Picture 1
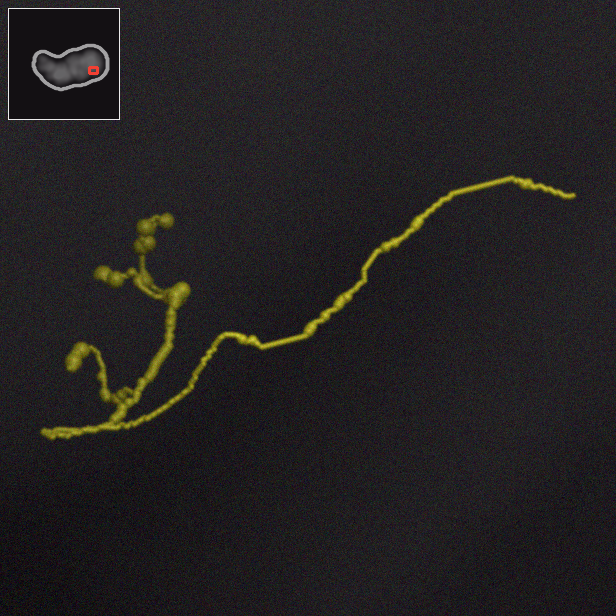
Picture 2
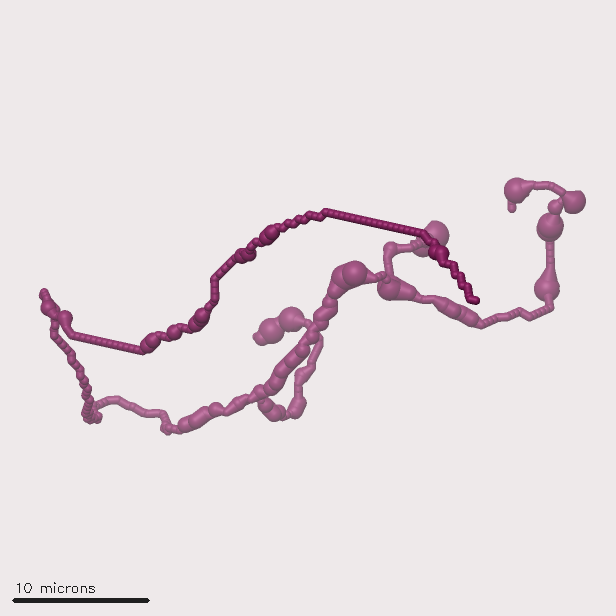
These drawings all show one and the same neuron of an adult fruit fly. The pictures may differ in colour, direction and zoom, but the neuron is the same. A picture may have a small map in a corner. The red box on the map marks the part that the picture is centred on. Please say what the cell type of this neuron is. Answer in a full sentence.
The cell type is ORN_VL1.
